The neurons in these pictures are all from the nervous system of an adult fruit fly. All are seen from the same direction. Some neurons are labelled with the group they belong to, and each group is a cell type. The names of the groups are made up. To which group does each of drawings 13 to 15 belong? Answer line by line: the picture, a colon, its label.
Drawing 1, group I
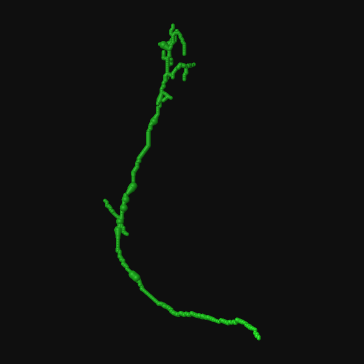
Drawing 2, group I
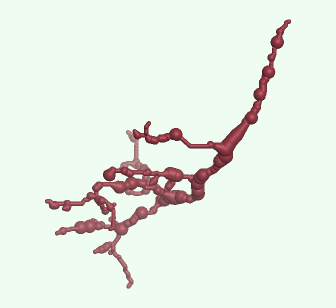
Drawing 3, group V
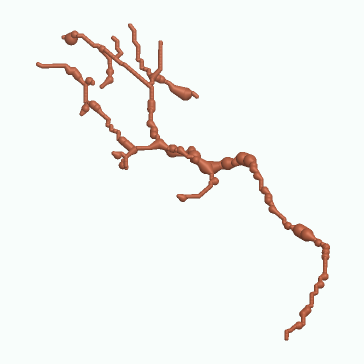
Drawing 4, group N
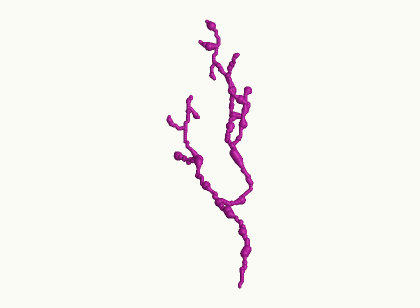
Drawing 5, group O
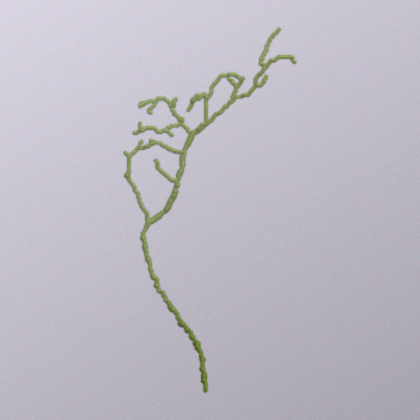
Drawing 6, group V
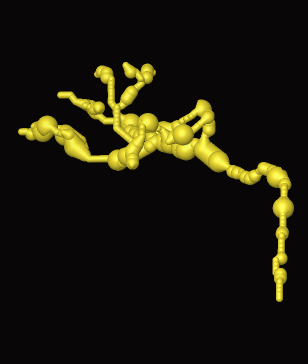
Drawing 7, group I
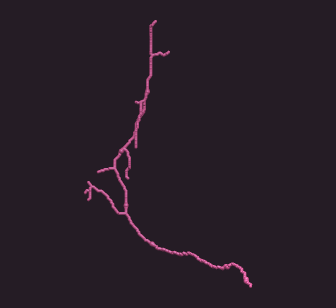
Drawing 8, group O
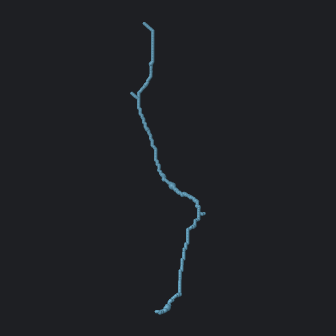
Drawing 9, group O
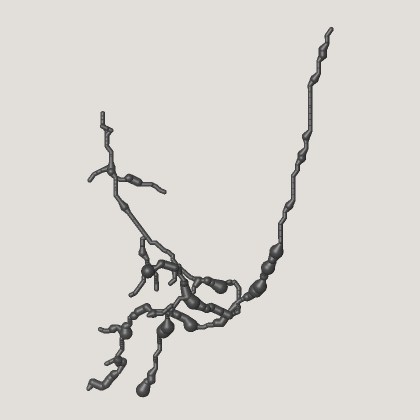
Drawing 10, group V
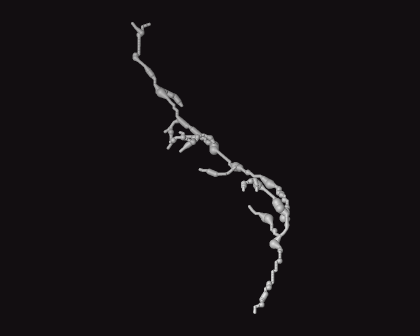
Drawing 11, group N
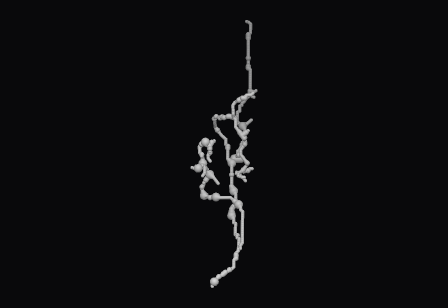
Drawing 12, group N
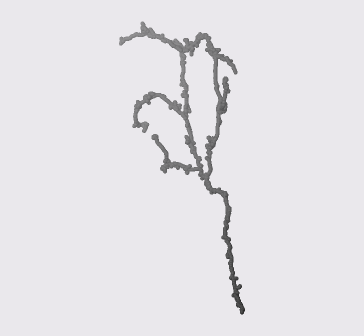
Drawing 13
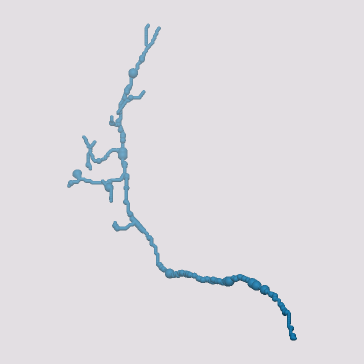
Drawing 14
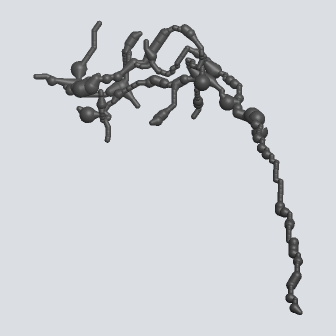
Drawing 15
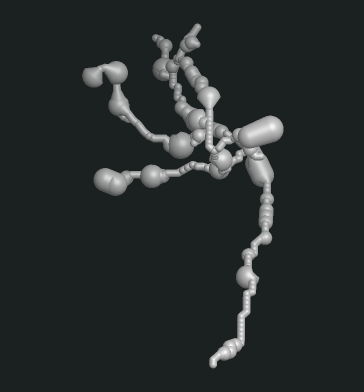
13: group I
14: group V
15: group V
